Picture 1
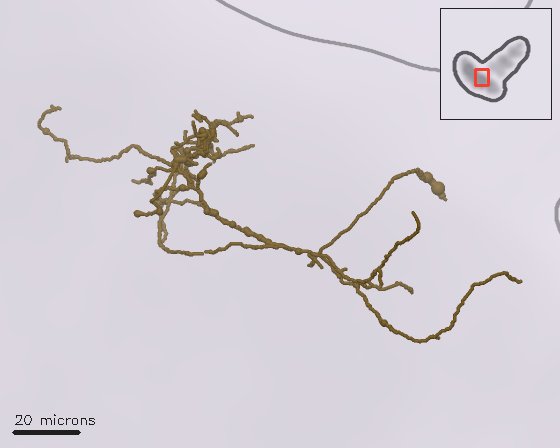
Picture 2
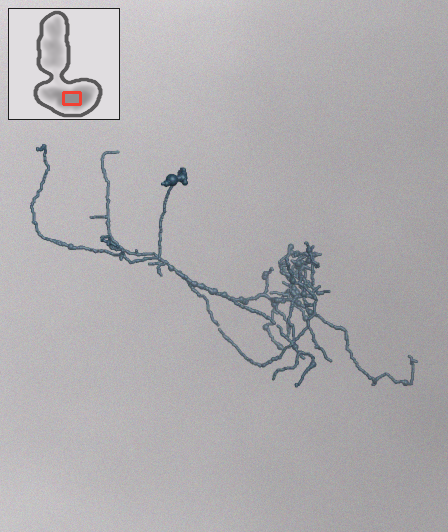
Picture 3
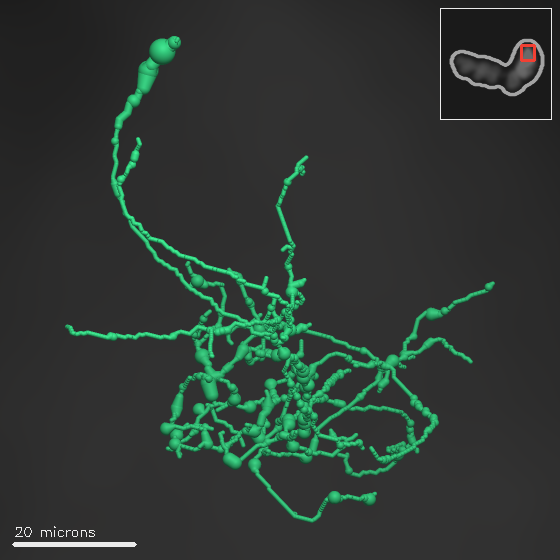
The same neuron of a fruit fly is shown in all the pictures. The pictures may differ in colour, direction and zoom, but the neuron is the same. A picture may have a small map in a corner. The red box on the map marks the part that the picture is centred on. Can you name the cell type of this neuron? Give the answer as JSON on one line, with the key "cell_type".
{"cell_type": "SIP051"}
